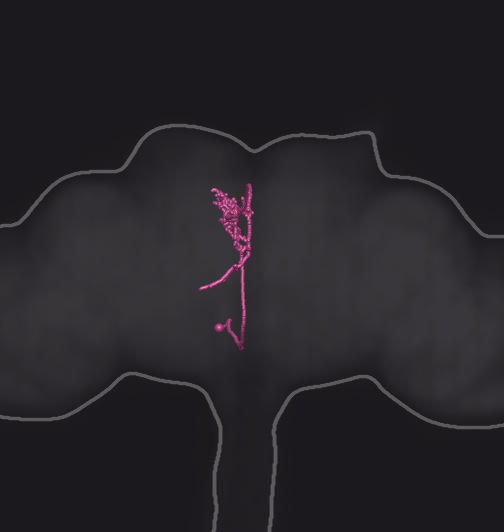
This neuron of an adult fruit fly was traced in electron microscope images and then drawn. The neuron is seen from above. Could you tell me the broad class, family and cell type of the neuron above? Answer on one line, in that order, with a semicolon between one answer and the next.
central-brain intrinsic neuron; hemilineage LB5; PRW041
